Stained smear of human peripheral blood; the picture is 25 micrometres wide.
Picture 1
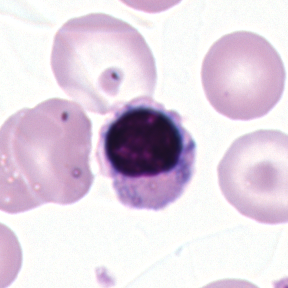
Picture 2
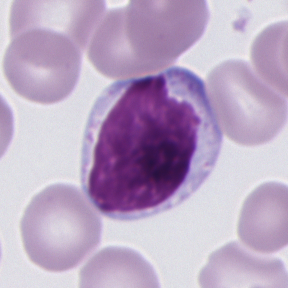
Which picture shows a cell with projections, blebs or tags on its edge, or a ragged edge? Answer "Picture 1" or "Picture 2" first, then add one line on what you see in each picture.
Picture 1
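What picture 1 shows: The outer edge of the cell is slightly irregular and ragged rather than smooth.
What picture 2 shows: The cell outline is a smooth oval.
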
